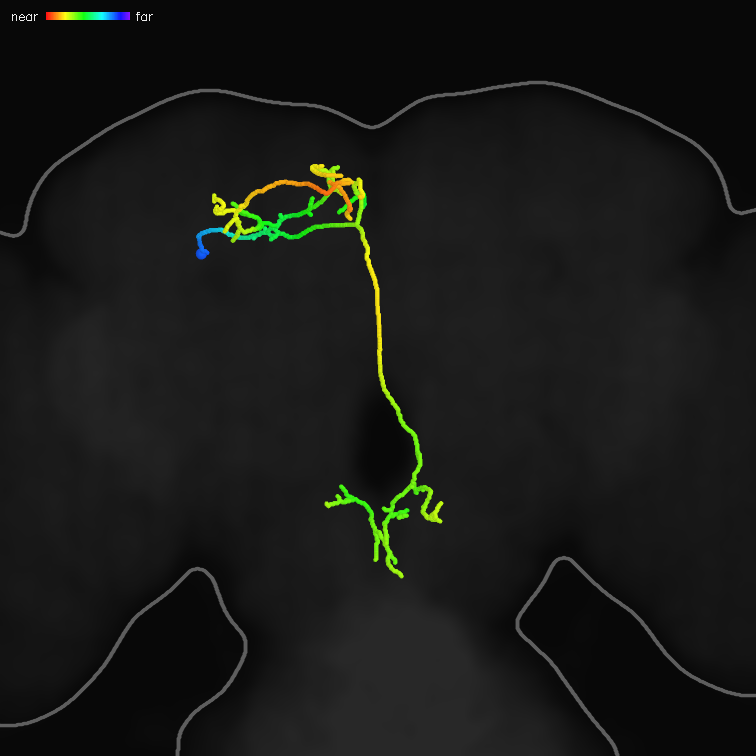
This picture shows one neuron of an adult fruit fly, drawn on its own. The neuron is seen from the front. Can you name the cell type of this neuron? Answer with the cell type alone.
CB4243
